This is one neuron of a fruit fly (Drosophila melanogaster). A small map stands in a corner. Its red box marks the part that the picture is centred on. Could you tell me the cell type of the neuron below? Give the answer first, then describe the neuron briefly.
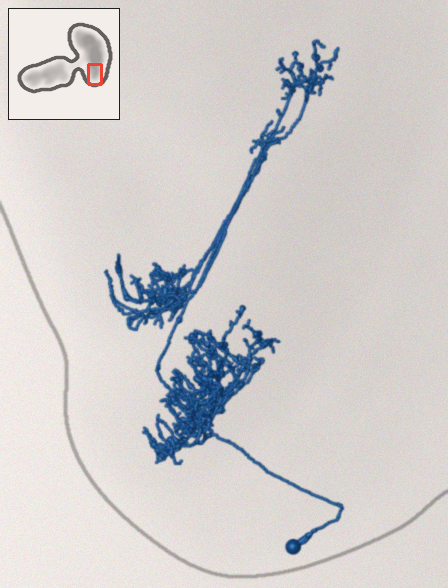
It is of cell type TmY16. This is an optic-lobe intrinsic neuron. It lies in the brain. Dozens of branch ends can be seen.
